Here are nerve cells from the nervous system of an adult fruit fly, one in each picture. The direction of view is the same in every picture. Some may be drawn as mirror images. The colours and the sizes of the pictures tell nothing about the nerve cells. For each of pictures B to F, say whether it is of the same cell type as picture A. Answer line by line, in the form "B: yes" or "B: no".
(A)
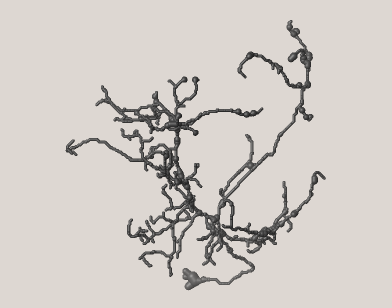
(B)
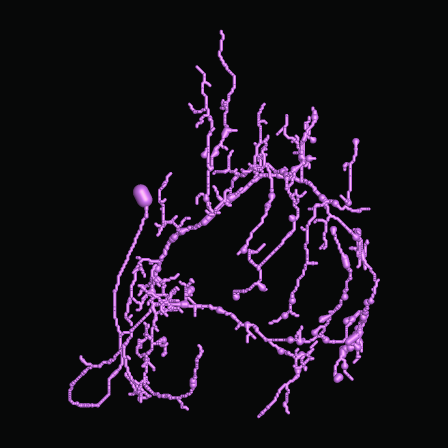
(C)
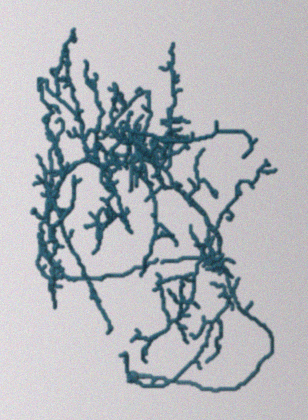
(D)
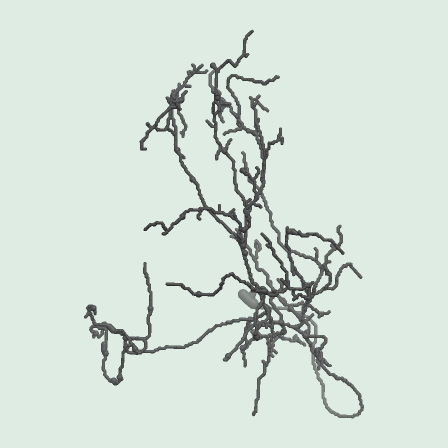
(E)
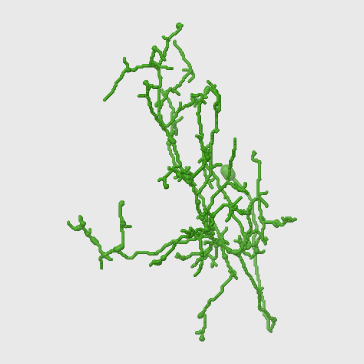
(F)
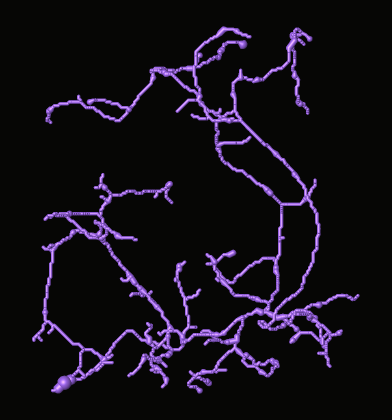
B: yes
C: yes
D: no
E: no
F: no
